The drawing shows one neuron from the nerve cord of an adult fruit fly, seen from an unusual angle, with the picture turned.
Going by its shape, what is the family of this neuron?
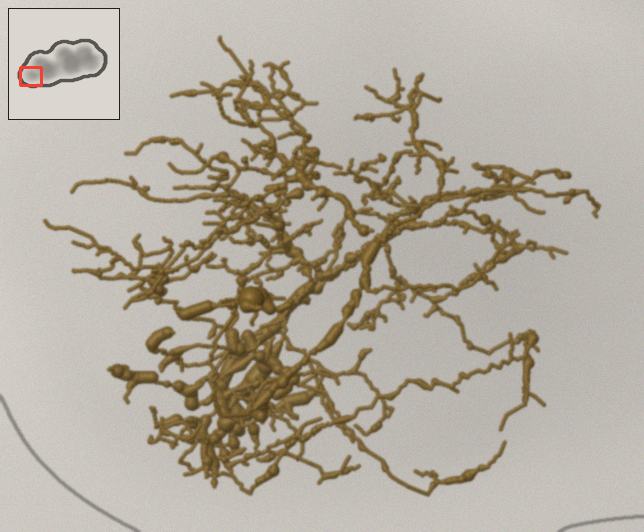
MNad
